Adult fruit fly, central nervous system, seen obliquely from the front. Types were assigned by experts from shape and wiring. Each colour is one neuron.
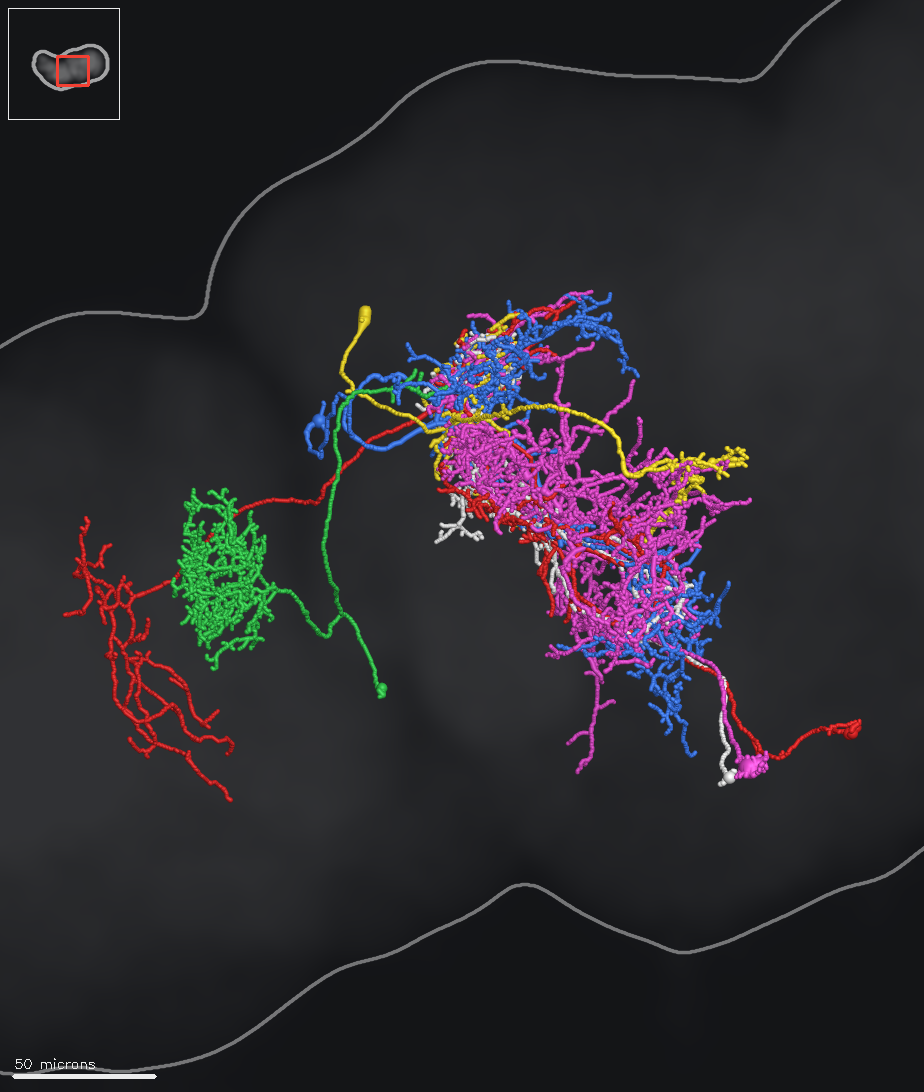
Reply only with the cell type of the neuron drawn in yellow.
PS178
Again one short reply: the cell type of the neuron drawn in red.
LPT110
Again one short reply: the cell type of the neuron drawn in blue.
PS175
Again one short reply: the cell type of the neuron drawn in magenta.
PS065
